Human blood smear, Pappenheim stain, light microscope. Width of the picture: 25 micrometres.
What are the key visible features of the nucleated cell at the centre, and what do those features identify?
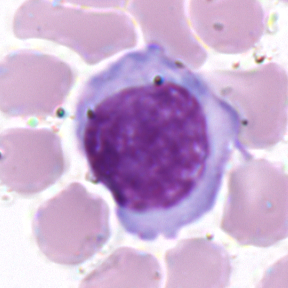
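First, the outline is irregular and slightly angular rather than a smooth circle. Next, the nucleus is round to slightly oval, with no indentation or lobes, and about 11 micrometres across. Then the cytoplasm is pale greyish-blue, and no granules are visible in it. This is a plasma cell.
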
